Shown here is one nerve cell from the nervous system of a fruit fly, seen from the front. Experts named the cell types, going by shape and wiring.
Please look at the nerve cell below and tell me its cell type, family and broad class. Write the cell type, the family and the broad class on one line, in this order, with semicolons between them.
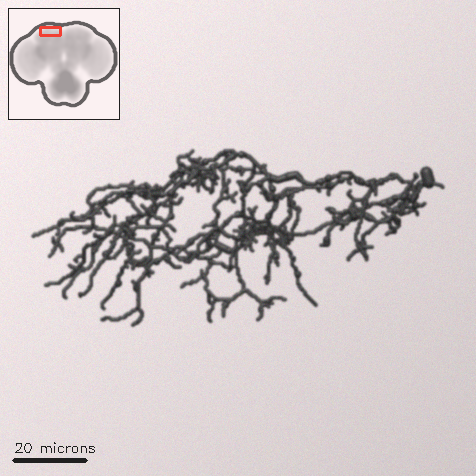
CB2592; hemilineage SLPpm3; central-brain intrinsic neuron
